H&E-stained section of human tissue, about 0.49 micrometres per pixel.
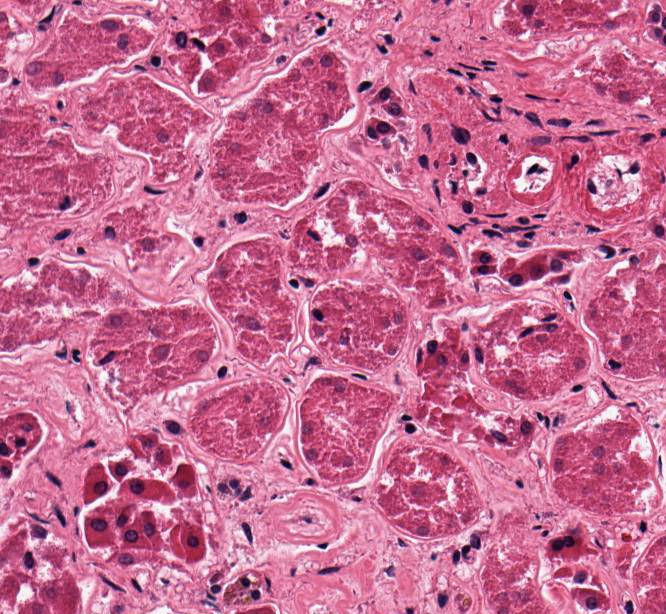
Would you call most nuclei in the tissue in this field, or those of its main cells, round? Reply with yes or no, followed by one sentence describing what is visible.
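Yes. The nuclei of the nest cells are small and round.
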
